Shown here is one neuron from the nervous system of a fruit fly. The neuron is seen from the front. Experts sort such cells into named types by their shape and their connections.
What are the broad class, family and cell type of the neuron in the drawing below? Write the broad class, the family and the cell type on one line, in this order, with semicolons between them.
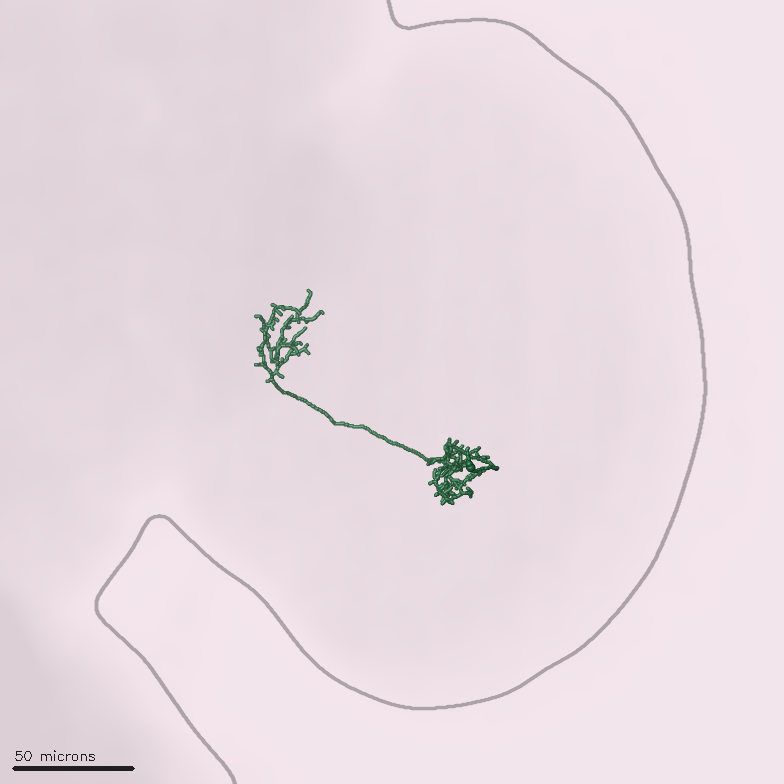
optic-lobe intrinsic neuron; Tm; Tm31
